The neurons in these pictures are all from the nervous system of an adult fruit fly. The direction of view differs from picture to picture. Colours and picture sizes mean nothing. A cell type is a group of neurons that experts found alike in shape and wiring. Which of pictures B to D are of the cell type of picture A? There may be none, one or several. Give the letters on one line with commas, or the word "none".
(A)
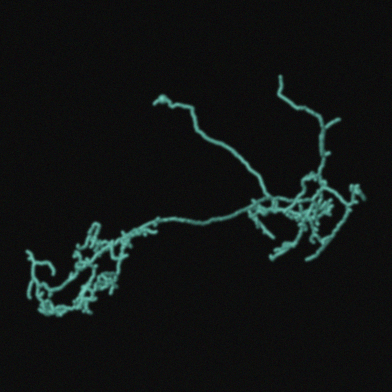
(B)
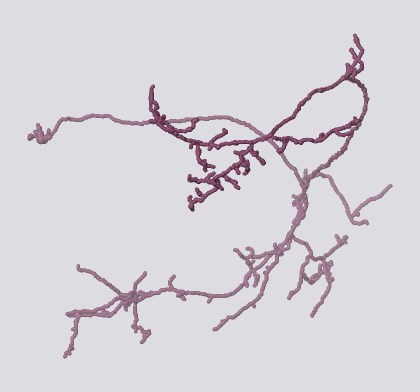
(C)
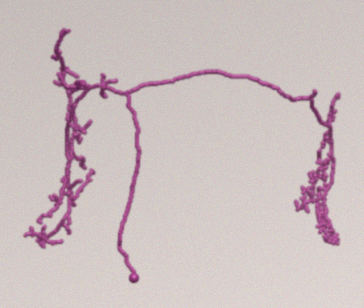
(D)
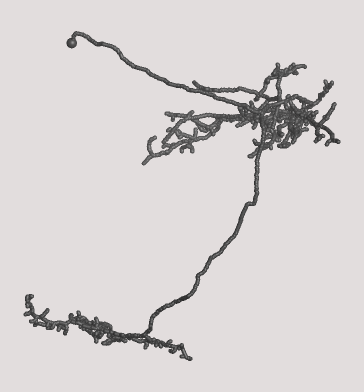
B, C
